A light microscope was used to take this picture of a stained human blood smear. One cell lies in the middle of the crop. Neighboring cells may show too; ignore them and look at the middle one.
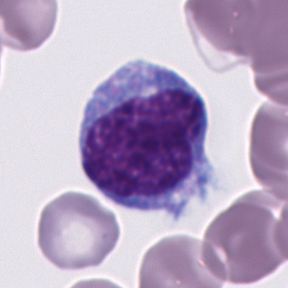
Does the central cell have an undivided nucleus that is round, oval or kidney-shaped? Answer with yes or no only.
Yes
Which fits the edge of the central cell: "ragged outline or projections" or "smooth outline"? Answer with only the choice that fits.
Ragged outline or projections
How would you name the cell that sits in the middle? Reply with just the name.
monocyte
